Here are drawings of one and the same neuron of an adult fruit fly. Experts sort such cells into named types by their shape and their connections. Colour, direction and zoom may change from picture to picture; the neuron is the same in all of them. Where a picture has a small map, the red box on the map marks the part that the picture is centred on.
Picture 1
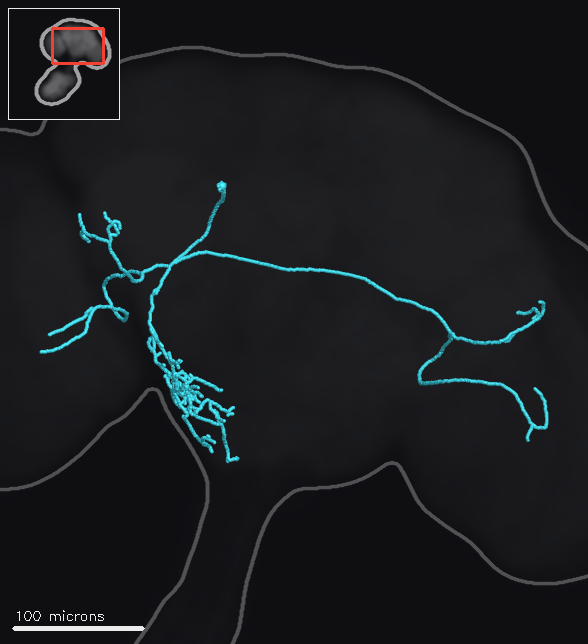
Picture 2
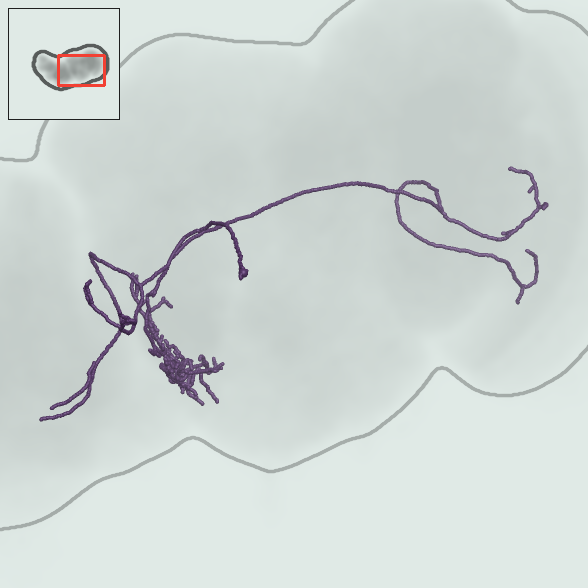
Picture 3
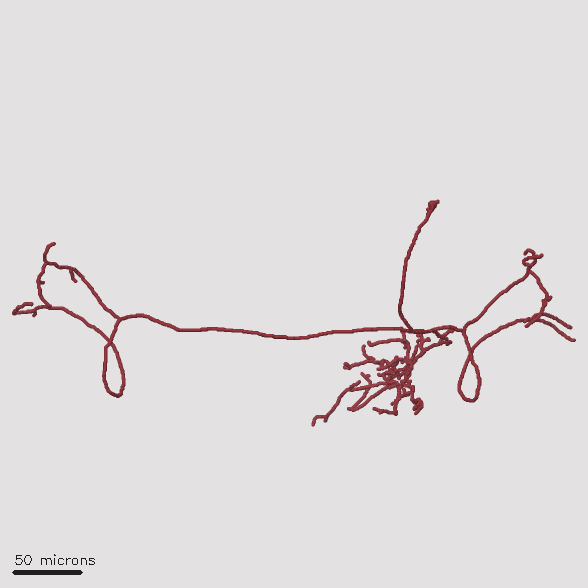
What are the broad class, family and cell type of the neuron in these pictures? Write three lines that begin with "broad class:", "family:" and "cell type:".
broad class: visual centrifugal neuron
family: hemilineage VLPa2
cell type: PVLP046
